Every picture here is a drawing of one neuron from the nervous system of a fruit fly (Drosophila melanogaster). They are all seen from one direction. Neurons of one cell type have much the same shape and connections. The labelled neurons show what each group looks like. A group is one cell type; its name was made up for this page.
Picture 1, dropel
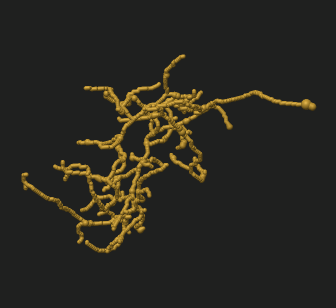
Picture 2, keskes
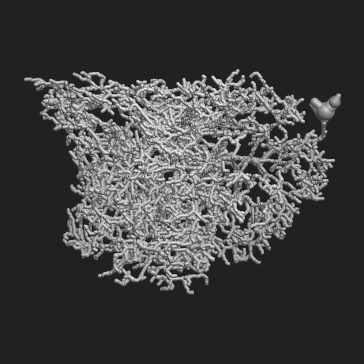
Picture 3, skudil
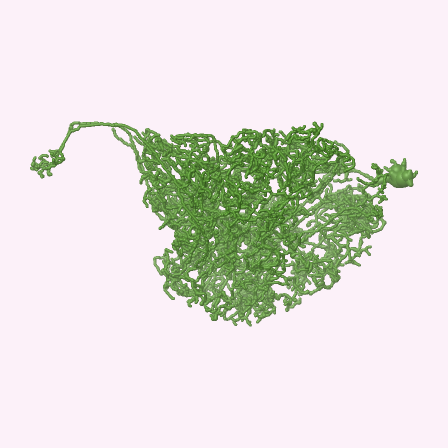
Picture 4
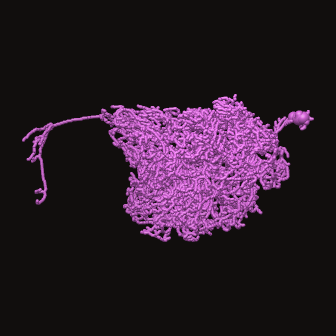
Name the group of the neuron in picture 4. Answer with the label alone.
skudil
